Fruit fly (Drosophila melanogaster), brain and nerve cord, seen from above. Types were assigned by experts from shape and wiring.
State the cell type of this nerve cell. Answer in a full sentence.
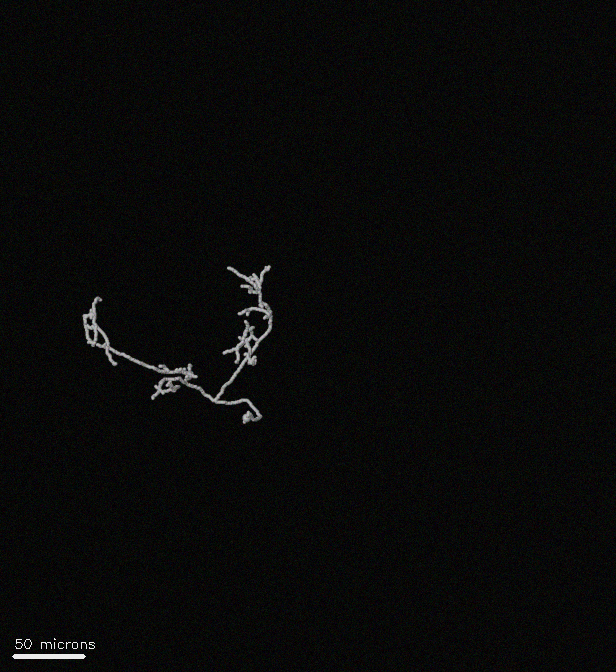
The cell type is SMP320a.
